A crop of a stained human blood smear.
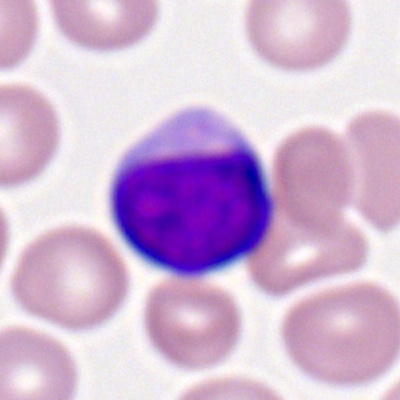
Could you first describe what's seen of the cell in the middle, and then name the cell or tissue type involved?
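Taking each feature in turn, the nucleus fills most of the cell and has a fairly straight upper border. Next, the chromatin is dense and dark purple, coarse and clumped in appearance. The cytoplasm shows no visible granules. Nor are any vacuoles seen in it. The cell is a lymphocyte.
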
